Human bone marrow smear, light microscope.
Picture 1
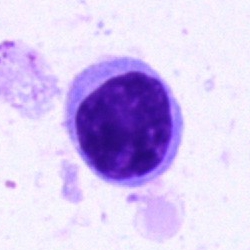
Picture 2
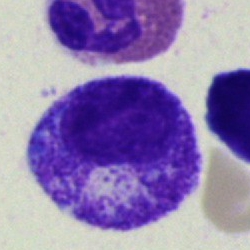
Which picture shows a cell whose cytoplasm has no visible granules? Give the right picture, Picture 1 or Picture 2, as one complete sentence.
The cytoplasm of the cell shown in picture 1 holds no visible granules.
